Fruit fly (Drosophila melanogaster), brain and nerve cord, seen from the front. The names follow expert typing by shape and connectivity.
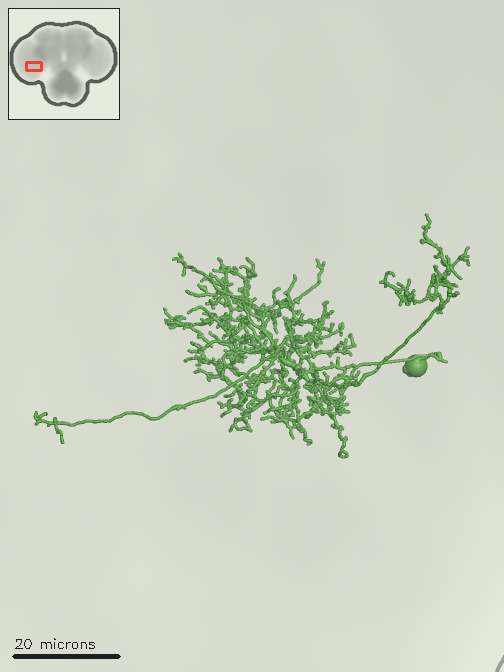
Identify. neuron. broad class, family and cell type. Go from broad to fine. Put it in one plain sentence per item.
An optic-lobe intrinsic neuron of the Tlp family, type Tlp13.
